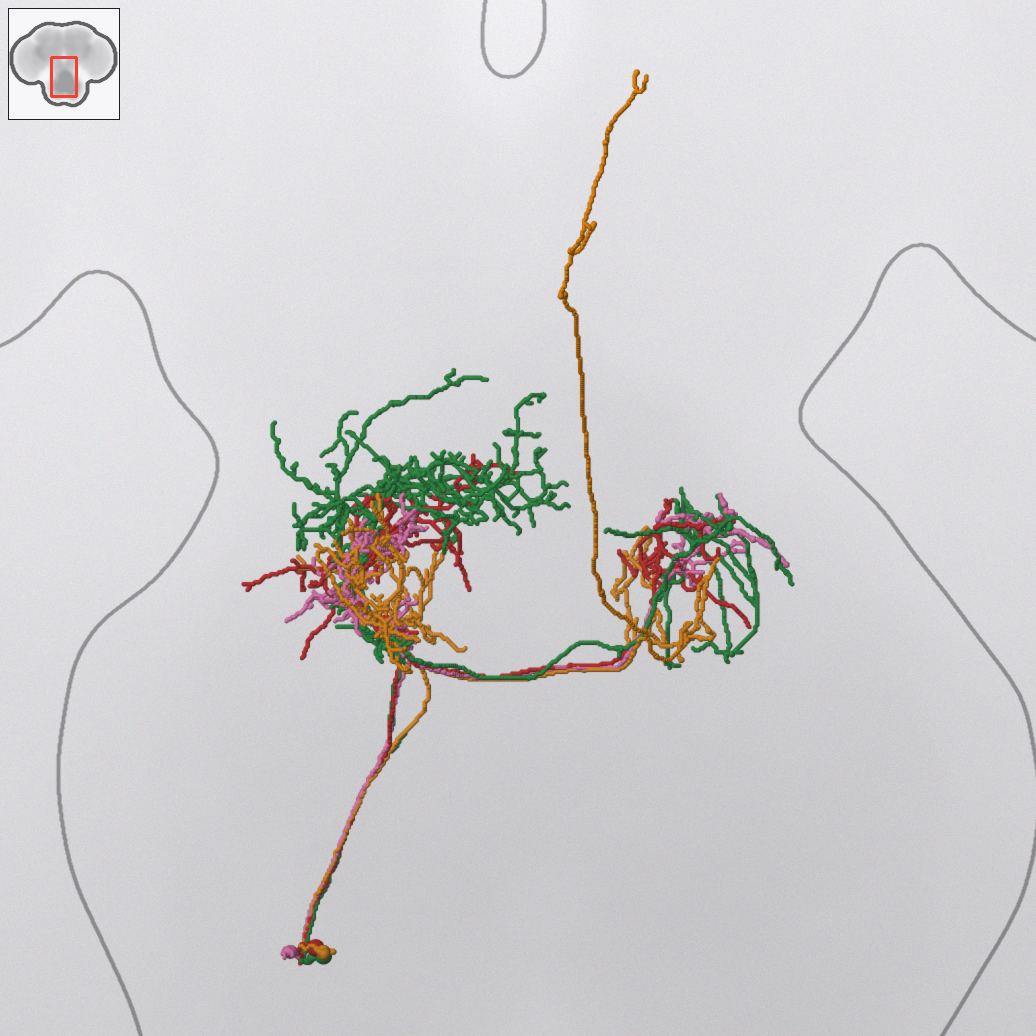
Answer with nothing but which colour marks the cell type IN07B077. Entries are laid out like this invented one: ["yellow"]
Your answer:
["pink"]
